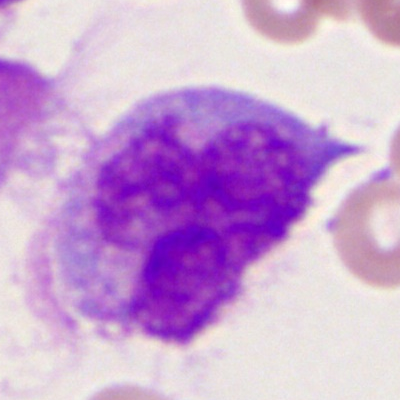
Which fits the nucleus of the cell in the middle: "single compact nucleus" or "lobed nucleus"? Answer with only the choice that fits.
Lobed nucleus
